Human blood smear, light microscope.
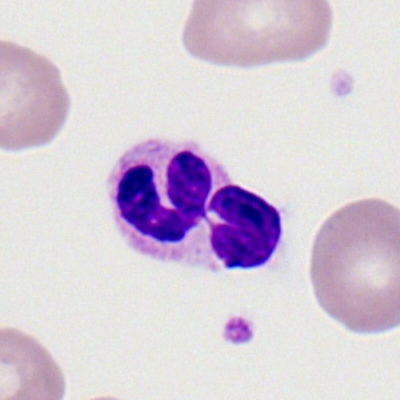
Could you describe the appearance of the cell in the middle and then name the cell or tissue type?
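Look first at the nucleus: its lobe on the left bends round into a C-shape. Its chromatin is dark purple and gathered into coarse clumps. Now the cytoplasm, which is pale pink-lilac rather than blue, and carries no large coarse orange or dark granules. This is a segmented neutrophil.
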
